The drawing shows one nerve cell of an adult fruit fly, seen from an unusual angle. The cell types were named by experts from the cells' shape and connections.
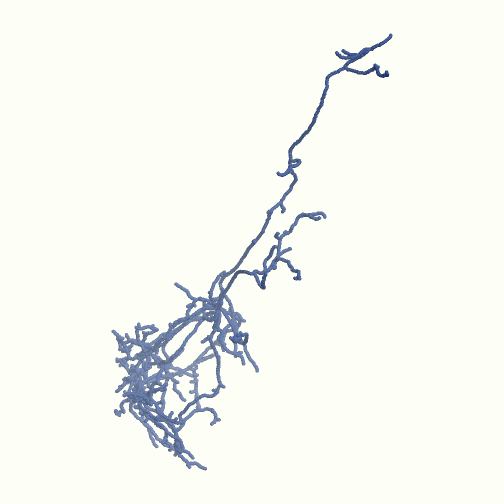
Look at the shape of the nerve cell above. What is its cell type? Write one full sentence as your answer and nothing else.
This neuron counts as a member of the cell type TN1c_b.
